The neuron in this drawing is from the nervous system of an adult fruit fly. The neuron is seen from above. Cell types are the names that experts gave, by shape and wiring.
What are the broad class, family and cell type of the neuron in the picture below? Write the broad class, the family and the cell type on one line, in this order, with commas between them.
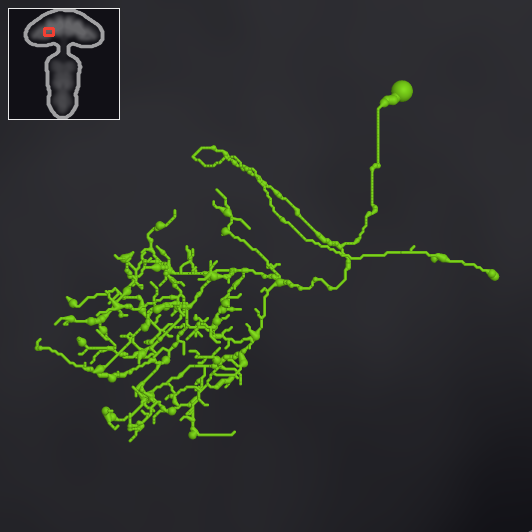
visual projection neuron, LC, LC20b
